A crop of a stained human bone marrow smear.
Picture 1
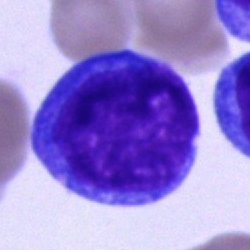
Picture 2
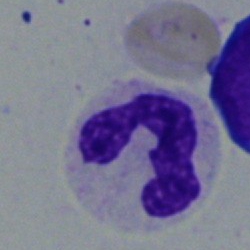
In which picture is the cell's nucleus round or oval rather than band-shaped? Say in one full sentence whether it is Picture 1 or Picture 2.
What Picture 1 shows is a cell with a compact round or oval nucleus.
